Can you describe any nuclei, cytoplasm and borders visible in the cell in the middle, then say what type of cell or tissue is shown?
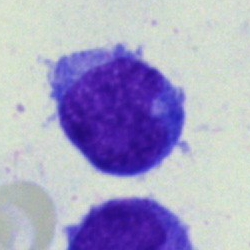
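Start with the nucleus: it fills most of the cell, leaving a scant rim of cytoplasm. Next, the chromatin is finely stippled, not coarsely clumped. Then the upper left: the rim is widest there, with small irregular projections from the edge. It is a blast.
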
